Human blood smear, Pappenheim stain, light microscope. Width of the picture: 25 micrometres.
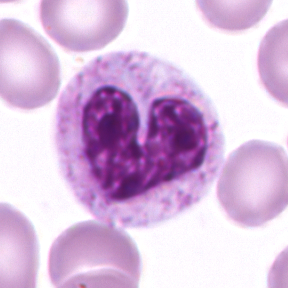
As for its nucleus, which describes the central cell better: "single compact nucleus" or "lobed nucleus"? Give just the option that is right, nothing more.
Lobed nucleus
